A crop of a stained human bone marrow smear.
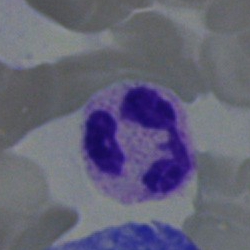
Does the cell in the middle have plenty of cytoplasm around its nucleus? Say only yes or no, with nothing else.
Yes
